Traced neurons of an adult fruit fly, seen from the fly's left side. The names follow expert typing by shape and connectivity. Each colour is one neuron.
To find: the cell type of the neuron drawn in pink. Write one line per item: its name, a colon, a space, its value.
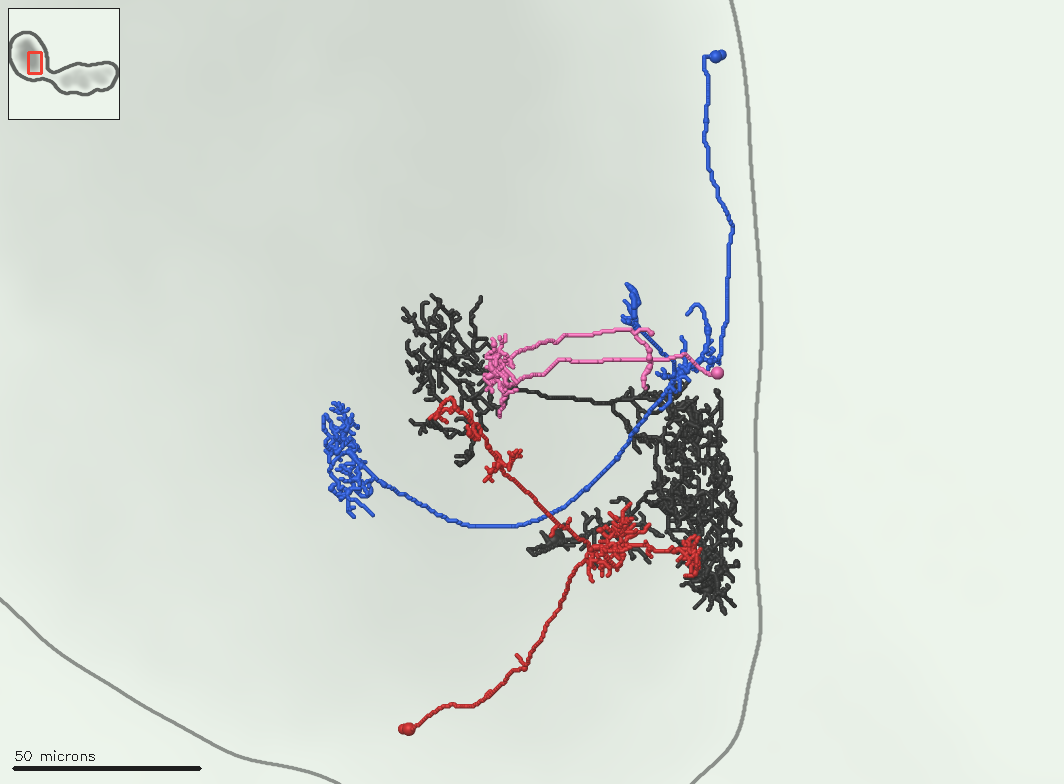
cell type: T4c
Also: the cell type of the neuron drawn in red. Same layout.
cell type: TmY20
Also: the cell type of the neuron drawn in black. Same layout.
cell type: TmY15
